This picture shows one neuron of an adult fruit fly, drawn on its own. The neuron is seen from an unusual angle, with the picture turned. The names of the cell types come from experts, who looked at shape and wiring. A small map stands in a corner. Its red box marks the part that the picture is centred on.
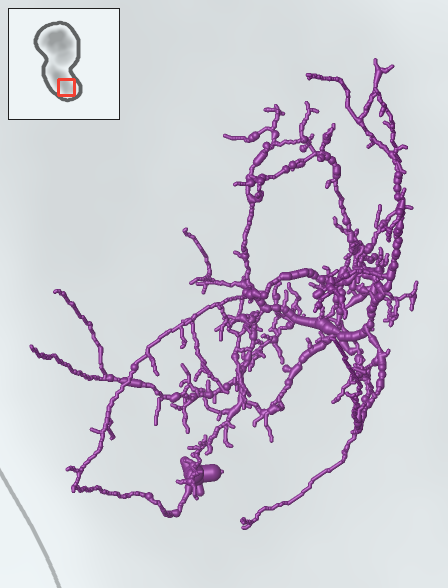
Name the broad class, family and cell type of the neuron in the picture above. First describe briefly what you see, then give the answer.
In this view it is about as wide as it is tall. Its broad class is nerve-cord intrinsic neuron. The family is hemilineage 13A. The cell type is IN13A010.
